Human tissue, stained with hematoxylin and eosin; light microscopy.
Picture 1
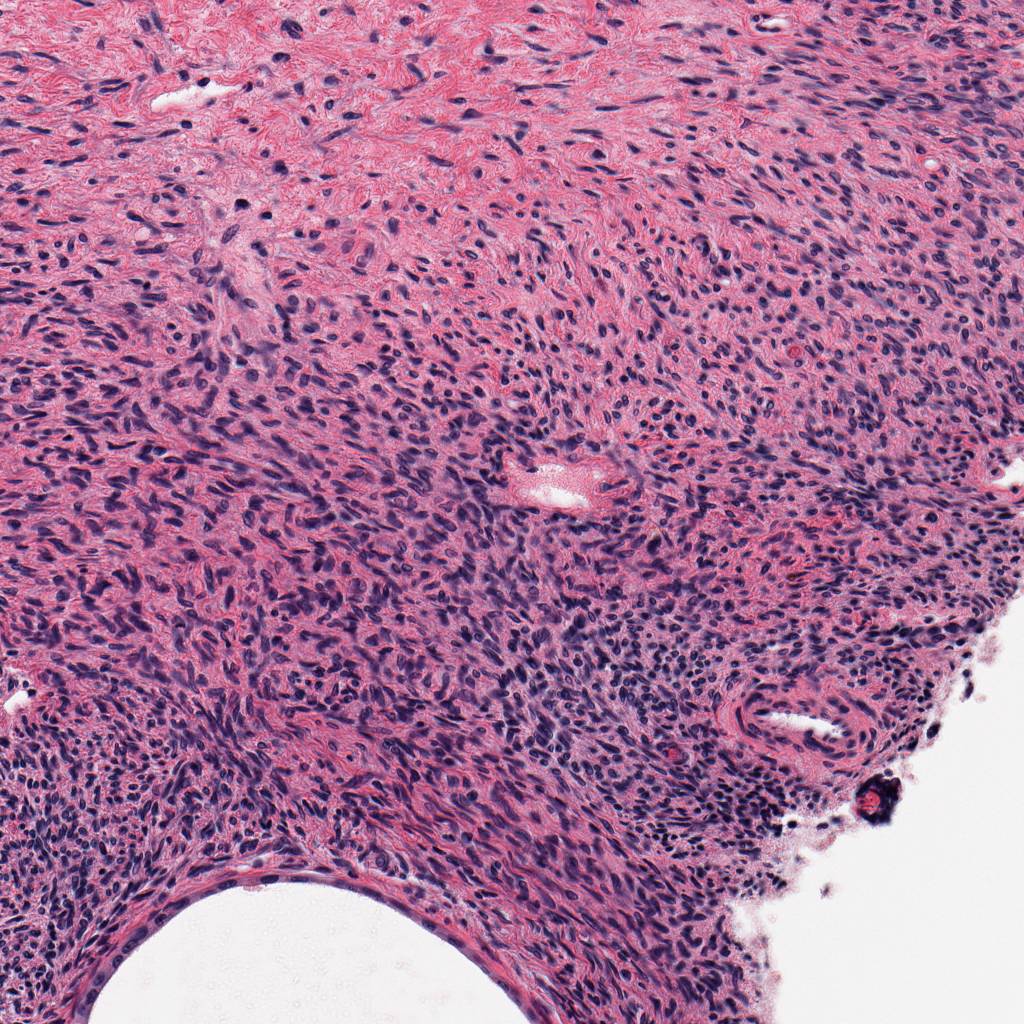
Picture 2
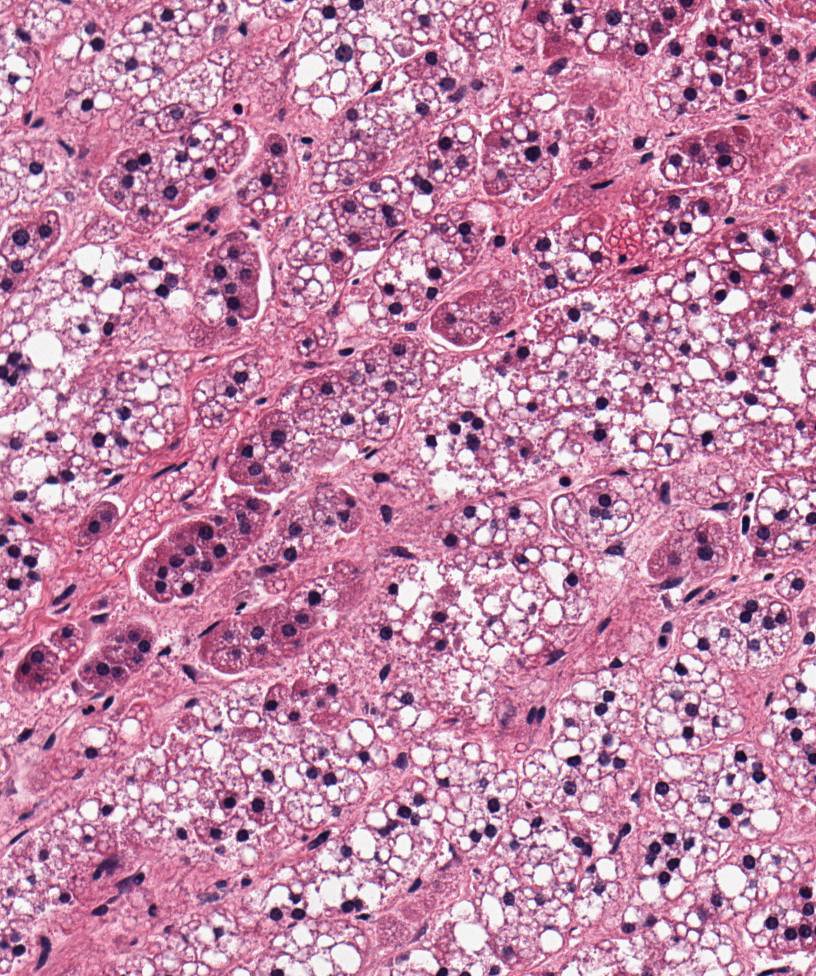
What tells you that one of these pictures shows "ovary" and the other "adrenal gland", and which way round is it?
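Picture 1 is the ovary and picture 2 the adrenal gland. In the ovary, stromal cells with dark, spindle to oval nuclei and scant cytoplasm lie in short interlacing bundles and vague whorls rather than running in one direction.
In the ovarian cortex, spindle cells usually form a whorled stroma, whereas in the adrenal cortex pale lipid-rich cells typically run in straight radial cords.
The upper part of the ovary field is paler pink, more collagenous and less cellular than the crowded middle and lower parts. Small thin-walled vessels with slit-like lumens are scattered through this stroma, one lying at the centre. The adrenal gland shows instead mostly cells whose pale cytoplasm is filled with many clear vacuoles of varying size, giving a bubbly look, each cell with one small, round, dark nucleus that mostly sits centrally. A minority of cells with denser pink cytoplasm and few vacuoles cluster along a band in the left and upper left. Delicate septa between the nests contain scattered elongated spindle-shaped nuclei.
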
